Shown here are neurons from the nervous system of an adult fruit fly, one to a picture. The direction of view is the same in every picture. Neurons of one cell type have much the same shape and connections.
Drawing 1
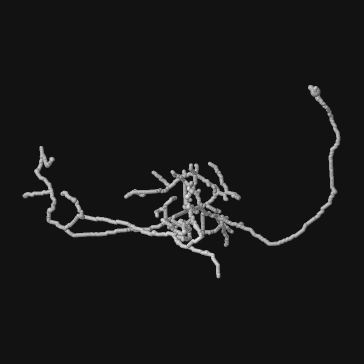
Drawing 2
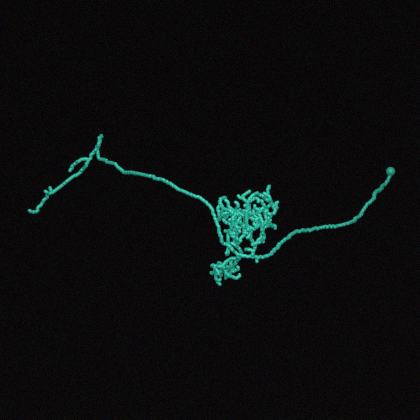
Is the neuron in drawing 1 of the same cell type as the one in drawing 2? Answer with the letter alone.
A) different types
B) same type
A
